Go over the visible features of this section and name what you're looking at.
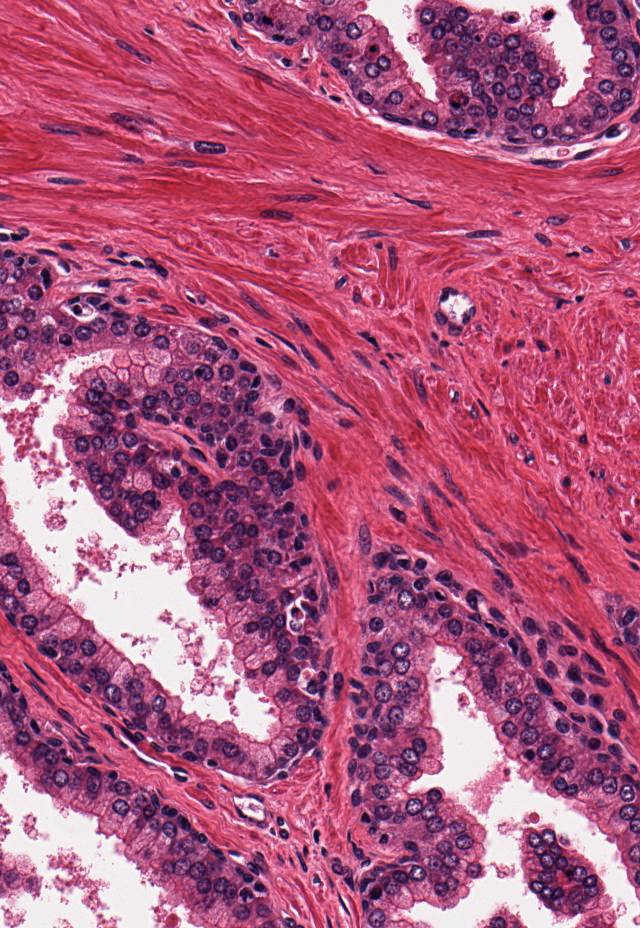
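The glandular lining rises in folds and tufts that project into the lumens. Its epithelial cells have pale, finely granular cytoplasm and round nuclei with open chromatin and small nucleoli. The stroma consists of dense pink bundles of spindle cells, their elongated nuclei parallel to the length of each band. This is prostate.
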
